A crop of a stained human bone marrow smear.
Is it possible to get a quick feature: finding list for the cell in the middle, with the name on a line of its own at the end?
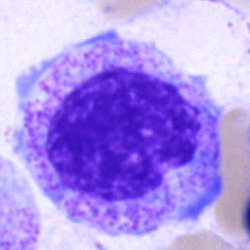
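Nucleus: fills a large part of the cell
Chromatin: dark purple, dense, few small paler spots
Cytoplasm: pale blue at outer edge
Granules: ring all the way around nucleus
Cell type: promyelocyte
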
